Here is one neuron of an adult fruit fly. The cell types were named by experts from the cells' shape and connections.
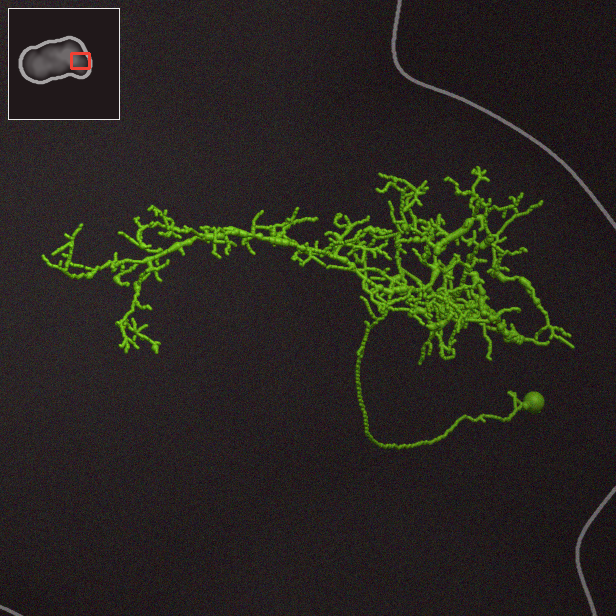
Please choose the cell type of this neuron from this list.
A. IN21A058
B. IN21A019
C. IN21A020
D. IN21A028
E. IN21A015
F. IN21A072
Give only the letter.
D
